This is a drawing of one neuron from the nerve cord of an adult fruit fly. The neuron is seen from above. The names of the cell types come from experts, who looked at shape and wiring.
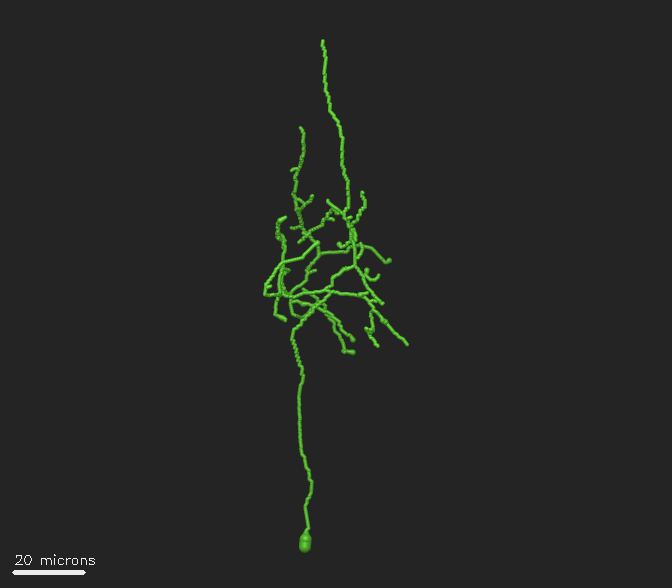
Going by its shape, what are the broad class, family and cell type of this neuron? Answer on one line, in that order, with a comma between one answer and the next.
nerve-cord intrinsic neuron, hemilineage 01B, IN01B094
